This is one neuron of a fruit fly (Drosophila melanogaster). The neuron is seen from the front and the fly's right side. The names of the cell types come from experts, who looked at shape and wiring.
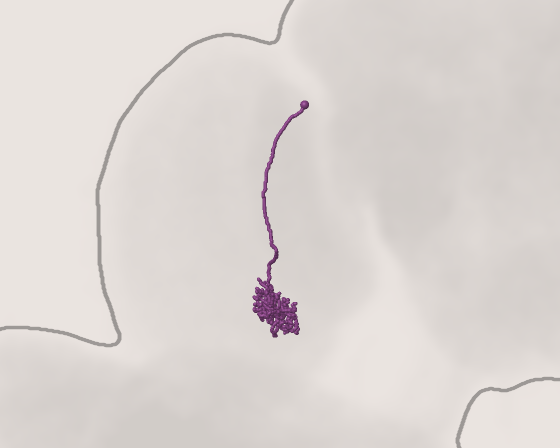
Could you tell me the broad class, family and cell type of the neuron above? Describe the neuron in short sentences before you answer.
The cell body is at the top of the picture. As drawn here it is more than twice as tall as it is wide. Its broad class is optic-lobe intrinsic neuron. Its family is Pm. The cell type is Pm2a.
